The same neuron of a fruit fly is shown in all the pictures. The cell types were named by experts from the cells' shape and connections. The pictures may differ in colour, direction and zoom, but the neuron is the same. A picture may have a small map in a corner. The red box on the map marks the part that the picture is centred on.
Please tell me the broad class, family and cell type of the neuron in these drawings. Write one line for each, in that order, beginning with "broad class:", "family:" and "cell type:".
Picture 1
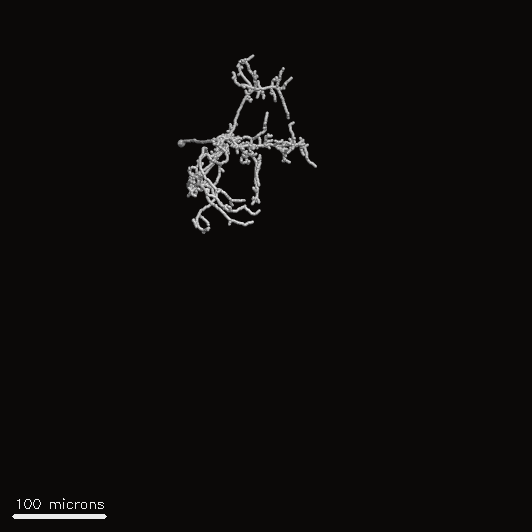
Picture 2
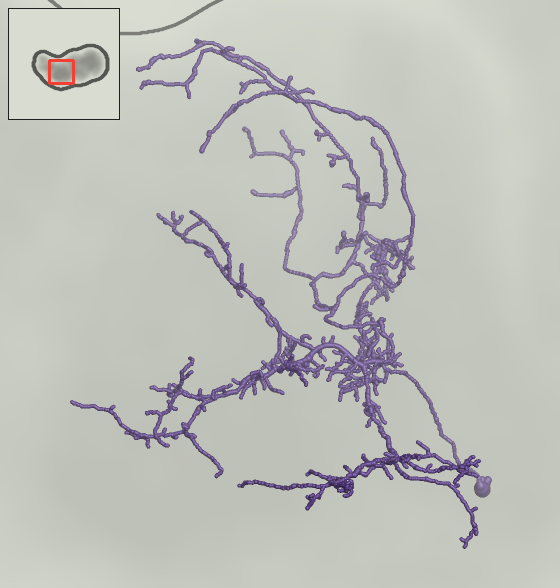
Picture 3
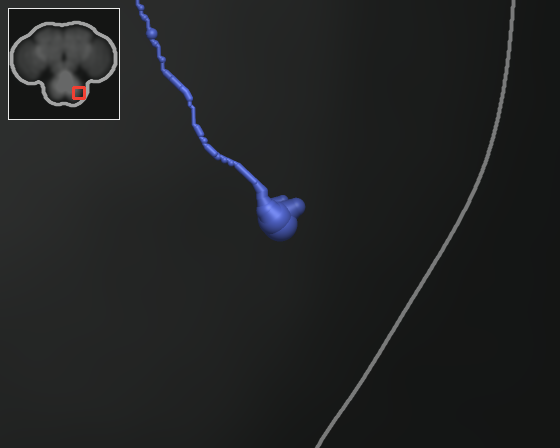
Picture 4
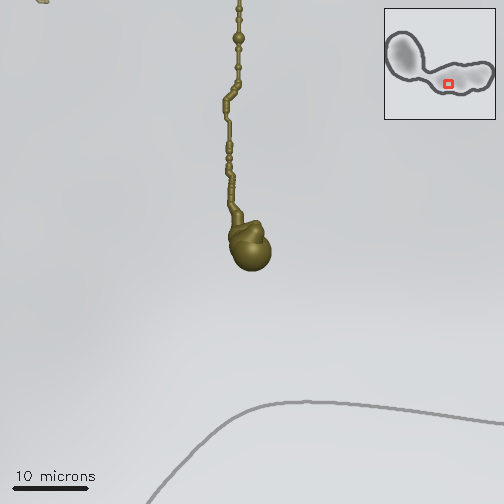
broad class: nerve-cord intrinsic neuron
family: hemilineage 12A
cell type: IN12A030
